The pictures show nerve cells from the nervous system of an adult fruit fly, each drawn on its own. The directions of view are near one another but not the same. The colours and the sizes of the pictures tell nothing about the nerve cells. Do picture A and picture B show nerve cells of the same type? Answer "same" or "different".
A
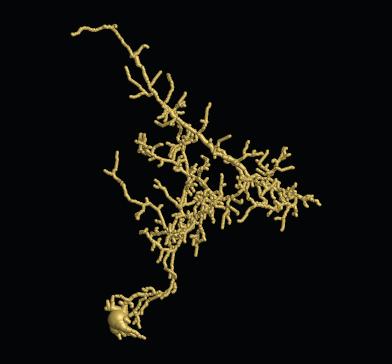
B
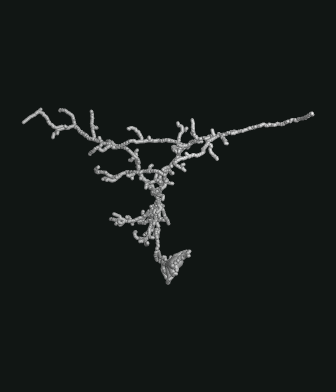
same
